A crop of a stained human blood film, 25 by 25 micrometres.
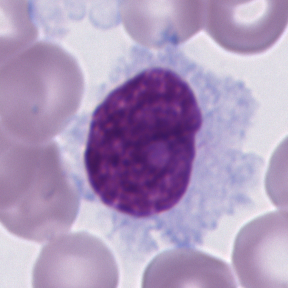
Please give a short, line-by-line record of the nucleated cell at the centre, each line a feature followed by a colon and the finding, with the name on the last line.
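Edge: ragged and frayed, not smooth
Chromatin: deep purple, mottled and patchy
Nucleus: one pale round spot in its lower half
Cytoplasm: no granules to be seen
Name: hairy cell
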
